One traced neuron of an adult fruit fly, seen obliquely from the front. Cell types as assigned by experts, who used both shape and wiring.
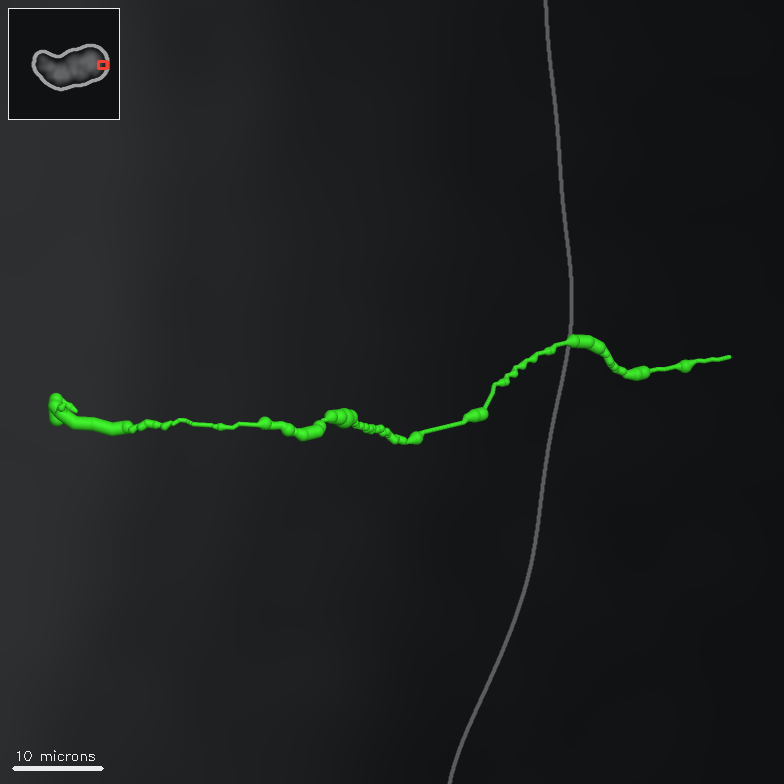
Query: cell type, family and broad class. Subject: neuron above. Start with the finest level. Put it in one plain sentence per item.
Type R7y of class visual, a photoreceptor or other optic-lobe sensory neuron.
